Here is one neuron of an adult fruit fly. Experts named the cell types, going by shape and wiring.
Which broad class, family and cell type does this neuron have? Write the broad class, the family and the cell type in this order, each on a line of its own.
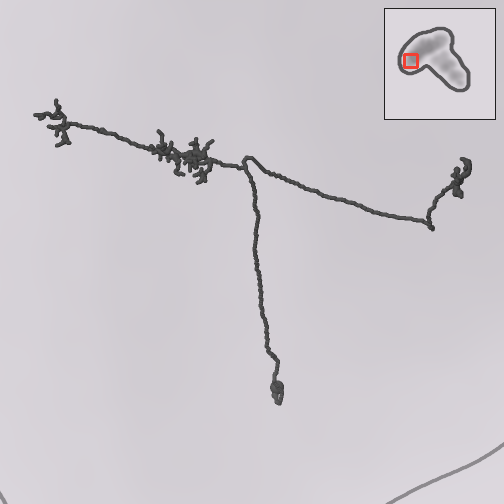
optic-lobe intrinsic neuron
T
T2a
